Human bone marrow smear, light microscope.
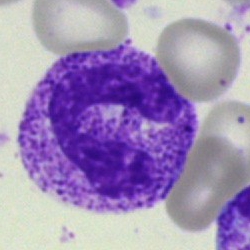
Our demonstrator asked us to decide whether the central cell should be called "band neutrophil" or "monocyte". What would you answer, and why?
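Band neutrophil, that one. Look at the chromatin: dense, dark purple and coarsely clumped.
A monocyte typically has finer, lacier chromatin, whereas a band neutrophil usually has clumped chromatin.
The cytoplasm is filled throughout with many small dark purple granules.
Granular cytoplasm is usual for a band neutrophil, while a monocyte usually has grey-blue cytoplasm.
Its nucleus is a thick C-shaped band around a paler centre, open to the right.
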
